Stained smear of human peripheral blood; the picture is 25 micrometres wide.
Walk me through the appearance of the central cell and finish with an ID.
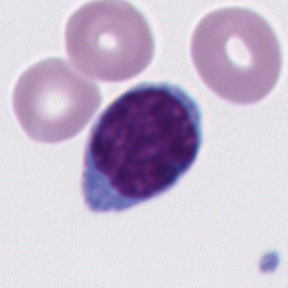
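Oval in shape, the cell measures about 13 by 9 micrometres and narrows to a blunt point at its lower left end. Its nucleus, about 9 micrometres across, lies off-centre, pushed toward the upper right side of the cell, and fills about 70% of the cell's area. The chromatin is dark purple with a mottled, clumped texture. Cytoplasm forms a thin rim except for a wider patch at the lower left of the cell. This is a typical lymphocyte.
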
